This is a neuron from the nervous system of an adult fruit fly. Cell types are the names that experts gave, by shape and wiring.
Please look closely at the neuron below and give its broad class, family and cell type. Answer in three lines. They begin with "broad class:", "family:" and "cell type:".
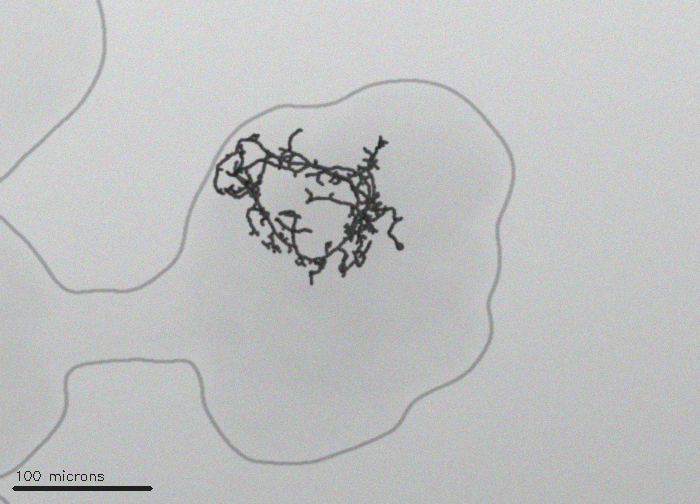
broad class: nerve-cord intrinsic neuron
family: hemilineage 04B
cell type: IN04B053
